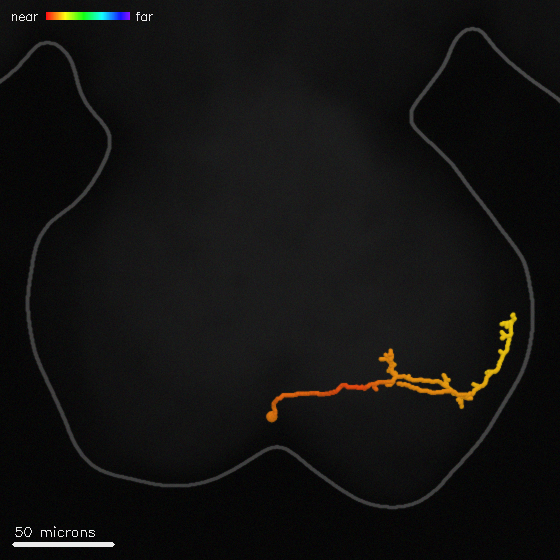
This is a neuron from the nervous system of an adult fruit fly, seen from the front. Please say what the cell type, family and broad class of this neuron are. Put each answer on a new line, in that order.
IN14A096
hemilineage 14A
nerve-cord intrinsic neuron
